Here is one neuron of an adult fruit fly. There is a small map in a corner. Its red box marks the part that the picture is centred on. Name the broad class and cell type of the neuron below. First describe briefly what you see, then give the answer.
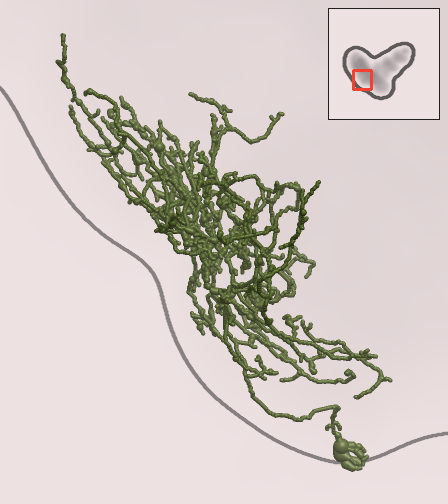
The cell body is at the lower right of the picture. The picture shows dozens of branch ends. It is a central-brain intrinsic neuron. The cell type is GNG079.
